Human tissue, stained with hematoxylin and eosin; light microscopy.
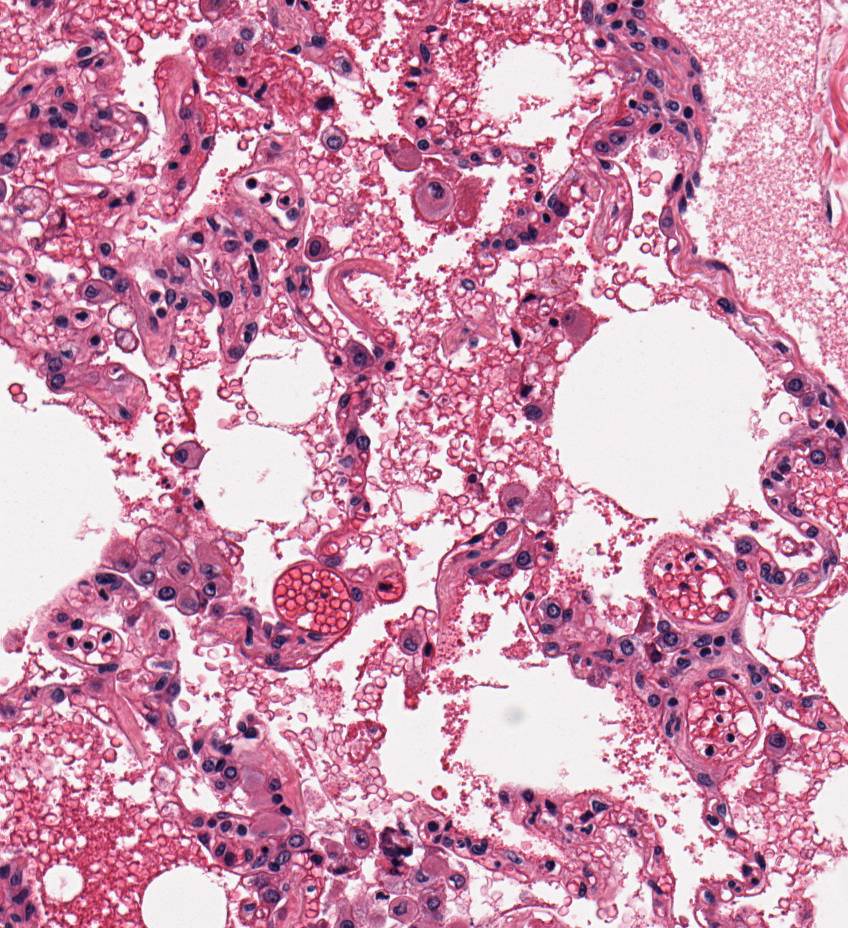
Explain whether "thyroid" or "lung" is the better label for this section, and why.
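This is lung, I'd say. Thin, branching, cellular walls part irregular spaces across the whole picture.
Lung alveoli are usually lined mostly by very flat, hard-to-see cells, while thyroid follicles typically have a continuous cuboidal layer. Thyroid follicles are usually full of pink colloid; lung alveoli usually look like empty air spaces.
These spaces hold many loose red blood cells, plus a few large, rounded cells with abundant pink cytoplasm and a round nucleus, one clearest in the upper centre.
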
